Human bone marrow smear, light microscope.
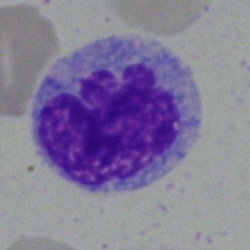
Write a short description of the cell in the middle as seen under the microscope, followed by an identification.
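Round, smooth outline. Nucleus irregular, upper border knobbed and scalloped. Nucleus fills most of the cell; cytoplasmic rim widest at top and right. No distinct nucleoli. Monocyte.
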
